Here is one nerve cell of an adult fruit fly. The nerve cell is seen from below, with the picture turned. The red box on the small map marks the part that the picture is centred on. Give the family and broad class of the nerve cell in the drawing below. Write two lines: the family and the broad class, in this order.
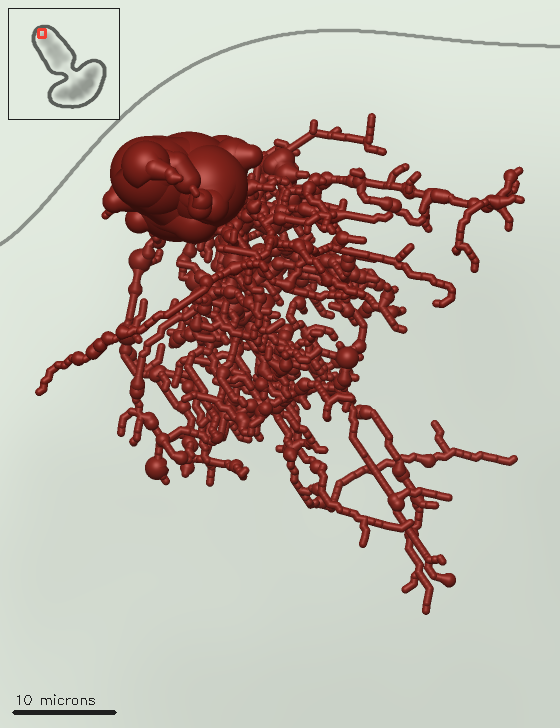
MNad
motor neuron of the nerve cord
